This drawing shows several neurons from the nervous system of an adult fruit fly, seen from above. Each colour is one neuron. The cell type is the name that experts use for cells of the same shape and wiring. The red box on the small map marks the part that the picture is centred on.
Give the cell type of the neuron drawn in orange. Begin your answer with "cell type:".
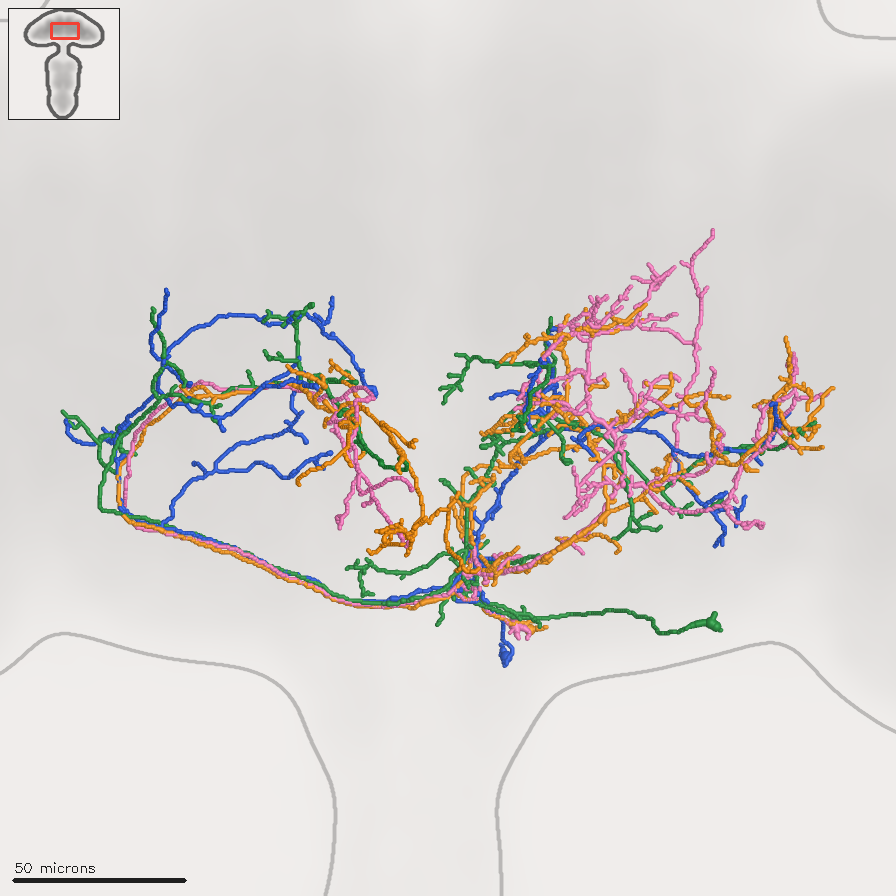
cell type: GNG331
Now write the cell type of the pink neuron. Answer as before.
cell type: AMMC036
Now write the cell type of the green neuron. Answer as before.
cell type: GNG333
